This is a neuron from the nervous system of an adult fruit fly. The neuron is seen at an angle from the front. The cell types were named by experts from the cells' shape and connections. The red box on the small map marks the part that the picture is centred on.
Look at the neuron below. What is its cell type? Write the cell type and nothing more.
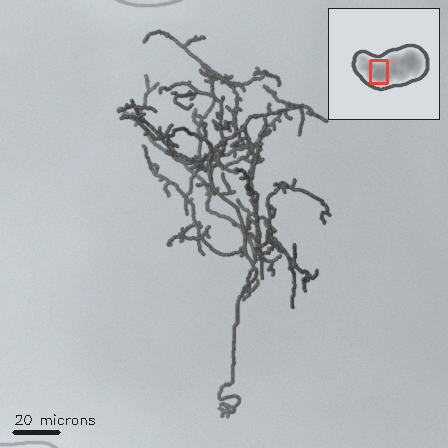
IN00A043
